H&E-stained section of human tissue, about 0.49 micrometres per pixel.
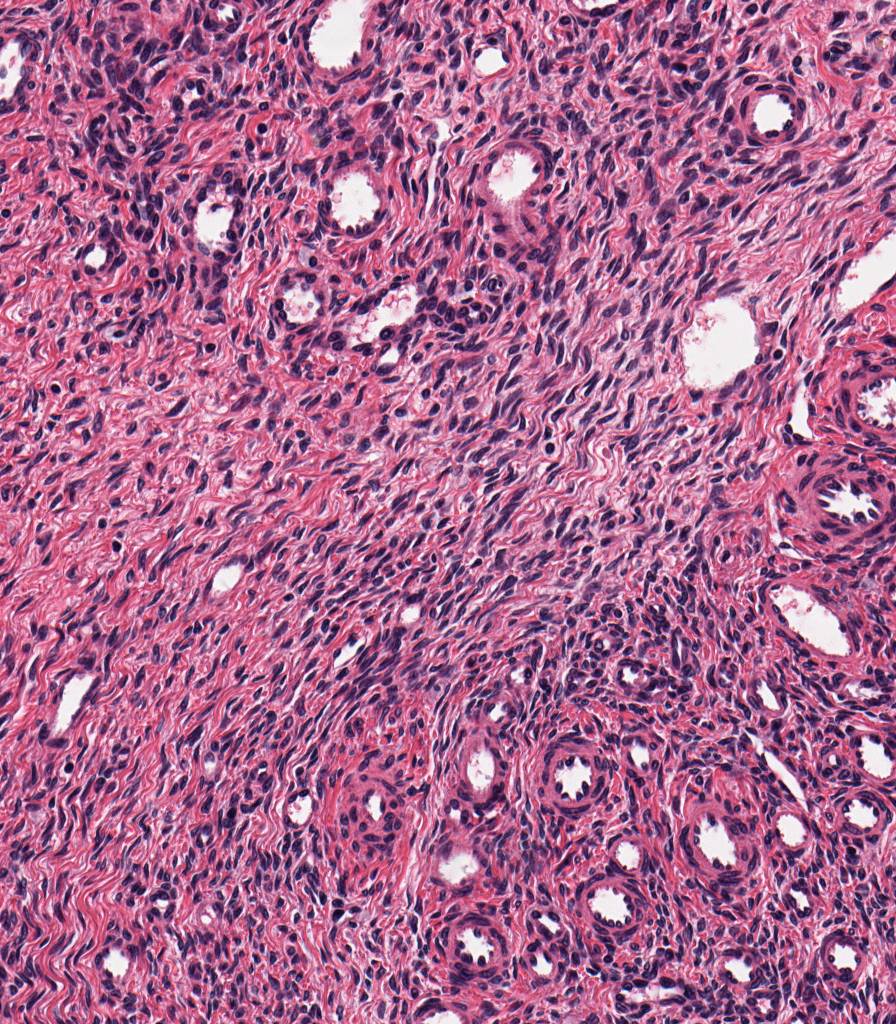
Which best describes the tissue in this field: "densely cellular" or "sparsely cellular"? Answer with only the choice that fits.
Densely cellular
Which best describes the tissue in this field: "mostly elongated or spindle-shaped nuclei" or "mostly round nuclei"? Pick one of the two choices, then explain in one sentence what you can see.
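Mostly elongated or spindle-shaped nuclei. The stromal cells have elongated, dark-staining nuclei with scant, poorly defined cytoplasm.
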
